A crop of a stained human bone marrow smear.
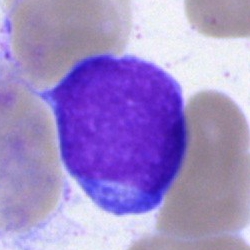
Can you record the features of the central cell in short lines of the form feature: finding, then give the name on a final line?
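Nucleus: fills most of the cell
Chromatin: fine and evenly spread, no coarse clumps
Cytoplasm: mainly a crescent along the lower edge
Colour: cytoplasm stained blue
Name: blast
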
